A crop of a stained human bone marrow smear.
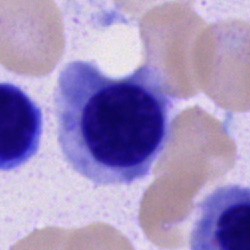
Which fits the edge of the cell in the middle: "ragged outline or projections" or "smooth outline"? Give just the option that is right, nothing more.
Ragged outline or projections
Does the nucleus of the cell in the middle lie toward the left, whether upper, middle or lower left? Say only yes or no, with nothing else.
No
